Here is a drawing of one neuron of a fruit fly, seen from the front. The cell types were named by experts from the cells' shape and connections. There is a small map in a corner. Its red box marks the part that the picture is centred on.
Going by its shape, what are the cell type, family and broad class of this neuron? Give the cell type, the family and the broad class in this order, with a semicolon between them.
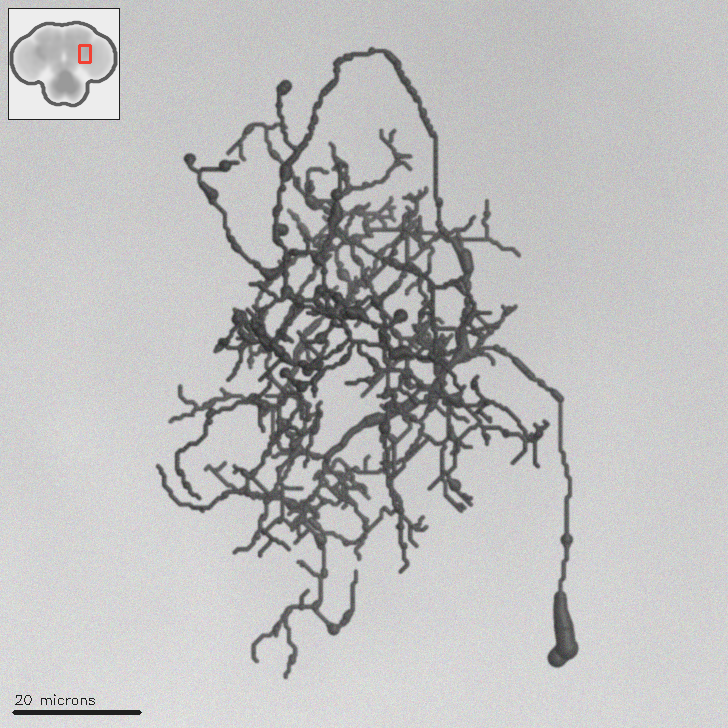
CB3322; hemilineage VLPl&p2_lateral; central-brain intrinsic neuron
